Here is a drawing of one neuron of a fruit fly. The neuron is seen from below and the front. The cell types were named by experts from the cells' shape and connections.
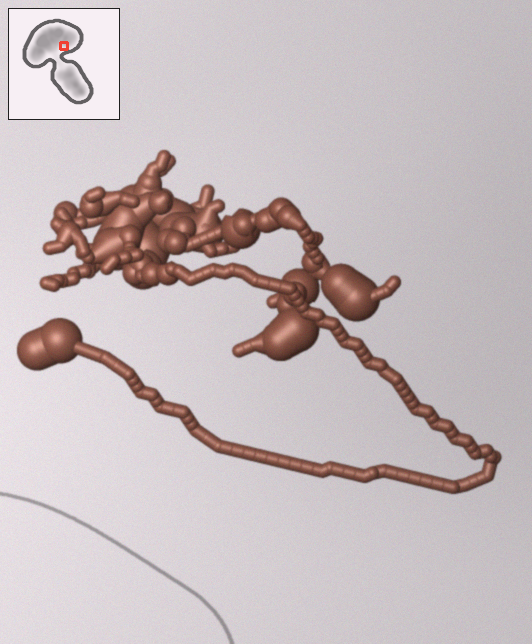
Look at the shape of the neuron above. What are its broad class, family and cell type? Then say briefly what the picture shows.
It is an optic-lobe intrinsic neuron. The family is T. The cell type is T5a. It is in the brain and does not reach the nerve cord. Its cell body lies on the left of the picture.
